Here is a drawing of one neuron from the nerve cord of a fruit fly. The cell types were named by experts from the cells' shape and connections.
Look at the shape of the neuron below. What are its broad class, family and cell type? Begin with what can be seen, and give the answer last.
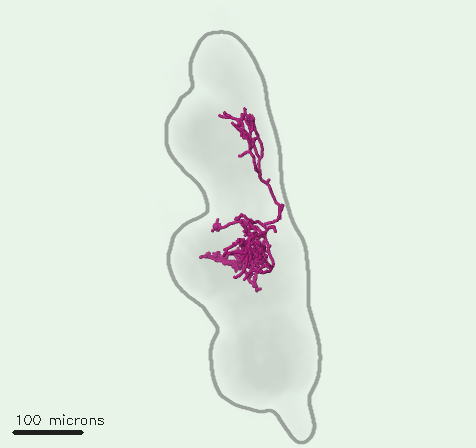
By the scale bar it is about 250 microns tall in this view. In this view it is taller than it is wide. It is a nerve-cord intrinsic neuron. The family is hemilineage 12A. It is of cell type IN12A001.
